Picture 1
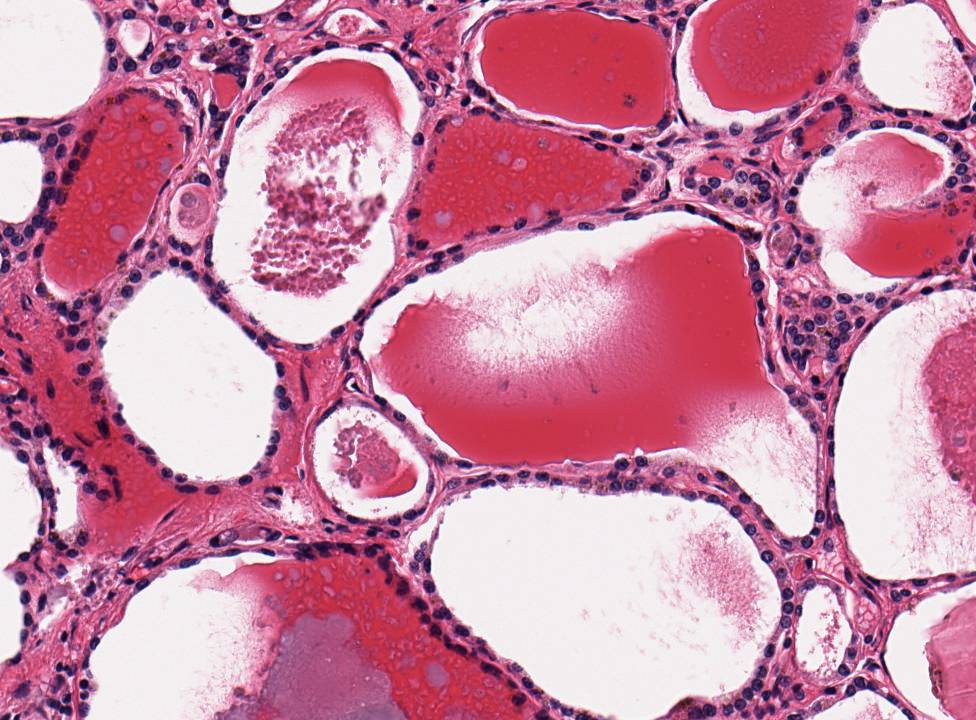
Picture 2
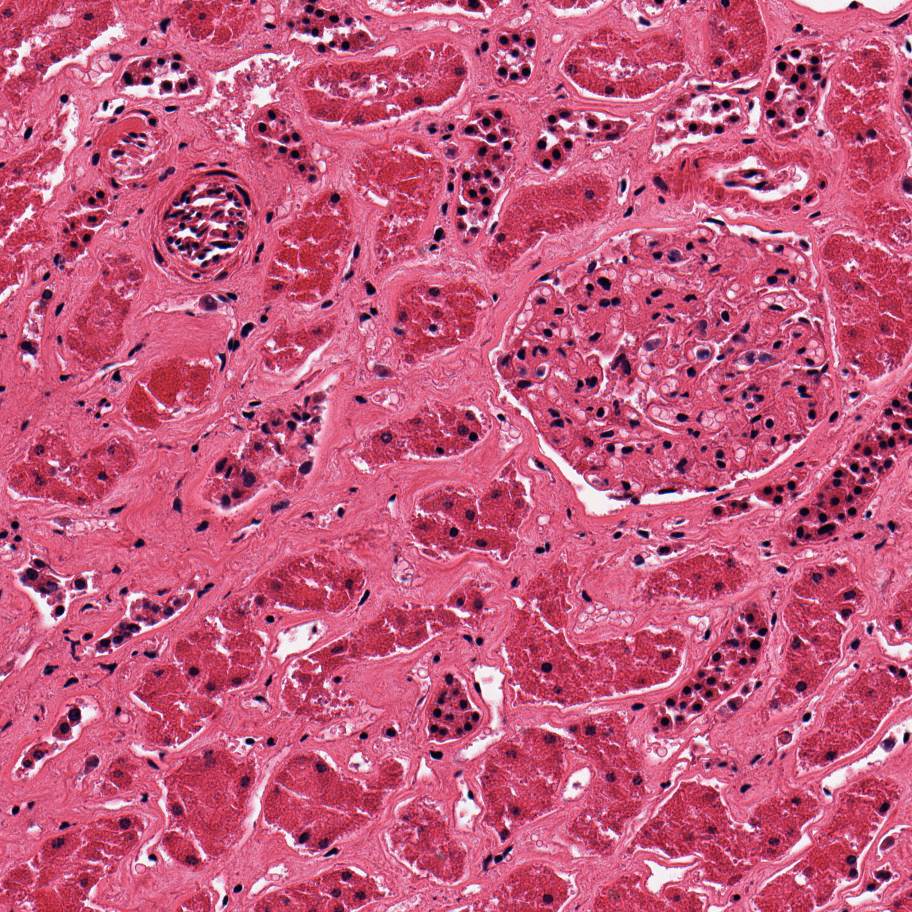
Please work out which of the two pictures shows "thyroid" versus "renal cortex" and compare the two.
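Thyroid is shown in picture 1 and renal cortex in picture 2. The thyroid field is filled with closely packed rounded to irregular follicles of widely varying size, the largest across the centre, each lined by a single layer of flattened to low cuboidal cells with small dark round nuclei. Many follicle lumens contain homogeneous deep pink material and others are largely white and empty, while one in the upper centre-left holds a loose clump of granular pink material. The renal cortex field is crowded with rounded to elongated tubules separated by bands of pink fibrous stroma, most lined by cells whose deep red granular cytoplasm largely fills the tubule. Its stroma holds scattered dark spindle-shaped nuclei rather than dense sheets of round cells, and a small artery in the upper left has a thick, concentrically layered wall around a narrow lumen.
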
